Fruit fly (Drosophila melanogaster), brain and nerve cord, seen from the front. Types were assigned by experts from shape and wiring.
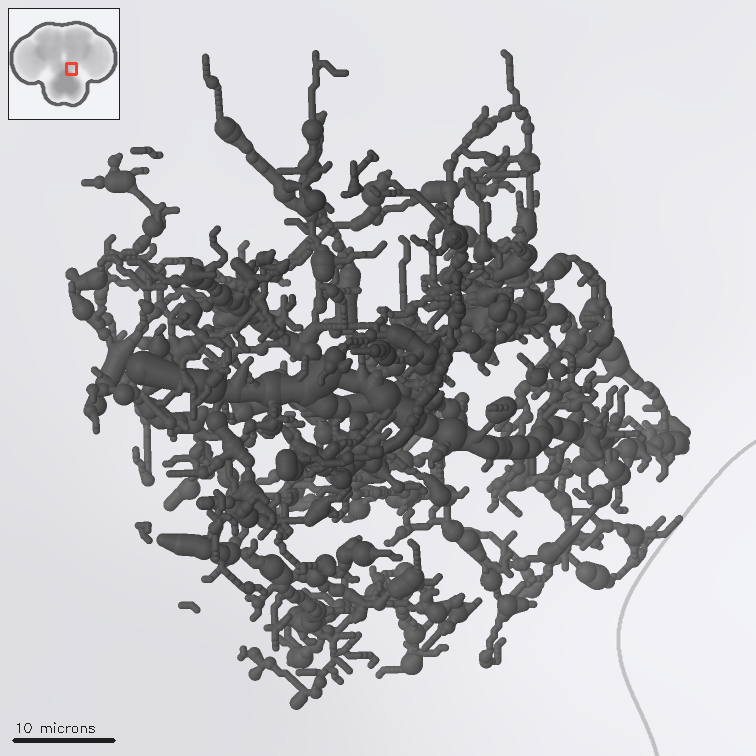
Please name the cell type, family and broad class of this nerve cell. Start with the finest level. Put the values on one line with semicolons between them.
GNG088; hemilineage TRdm; central-brain intrinsic neuron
